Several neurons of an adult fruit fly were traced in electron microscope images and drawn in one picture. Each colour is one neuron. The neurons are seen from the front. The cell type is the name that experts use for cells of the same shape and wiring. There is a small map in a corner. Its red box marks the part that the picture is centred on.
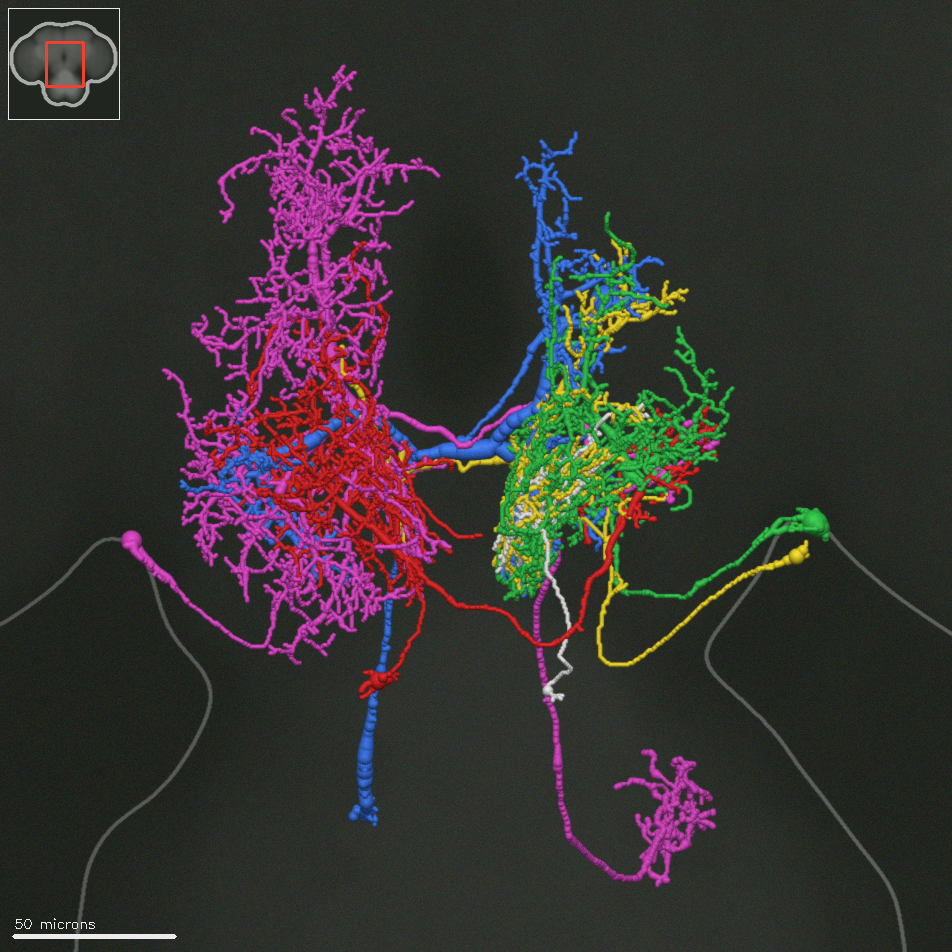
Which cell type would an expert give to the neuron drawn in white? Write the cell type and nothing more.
GNG431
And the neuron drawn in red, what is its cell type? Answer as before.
GNG530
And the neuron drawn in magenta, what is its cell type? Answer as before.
DNg49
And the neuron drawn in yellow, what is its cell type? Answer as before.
GNG327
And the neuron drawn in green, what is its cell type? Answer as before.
GNG546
